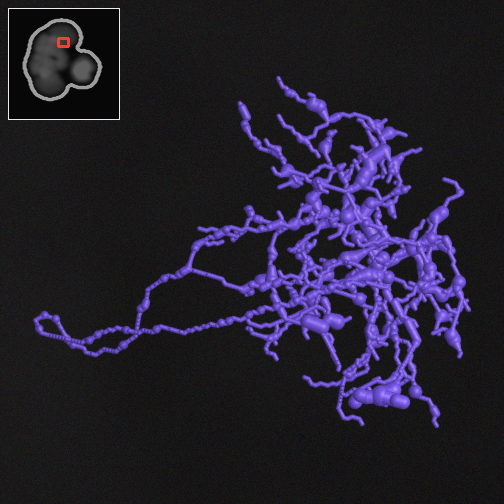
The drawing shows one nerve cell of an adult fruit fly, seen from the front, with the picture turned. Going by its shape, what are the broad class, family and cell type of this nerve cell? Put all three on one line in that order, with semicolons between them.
optic-lobe intrinsic neuron; Li; Li34a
